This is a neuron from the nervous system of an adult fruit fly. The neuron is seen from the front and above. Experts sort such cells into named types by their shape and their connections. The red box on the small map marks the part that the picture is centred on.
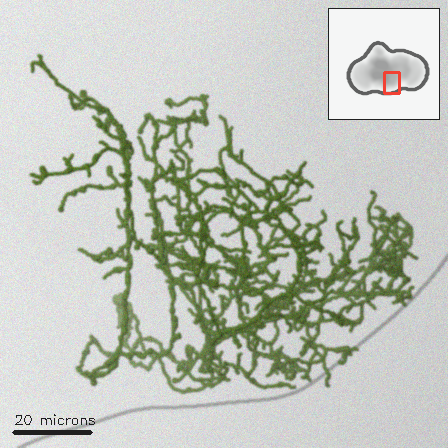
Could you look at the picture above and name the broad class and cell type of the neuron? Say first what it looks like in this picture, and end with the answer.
By the scale bar it is about 100 microns wide in this view. More than a hundred branch ends can be seen. Its broad class is central-brain intrinsic neuron. Its cell type is GNG158.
